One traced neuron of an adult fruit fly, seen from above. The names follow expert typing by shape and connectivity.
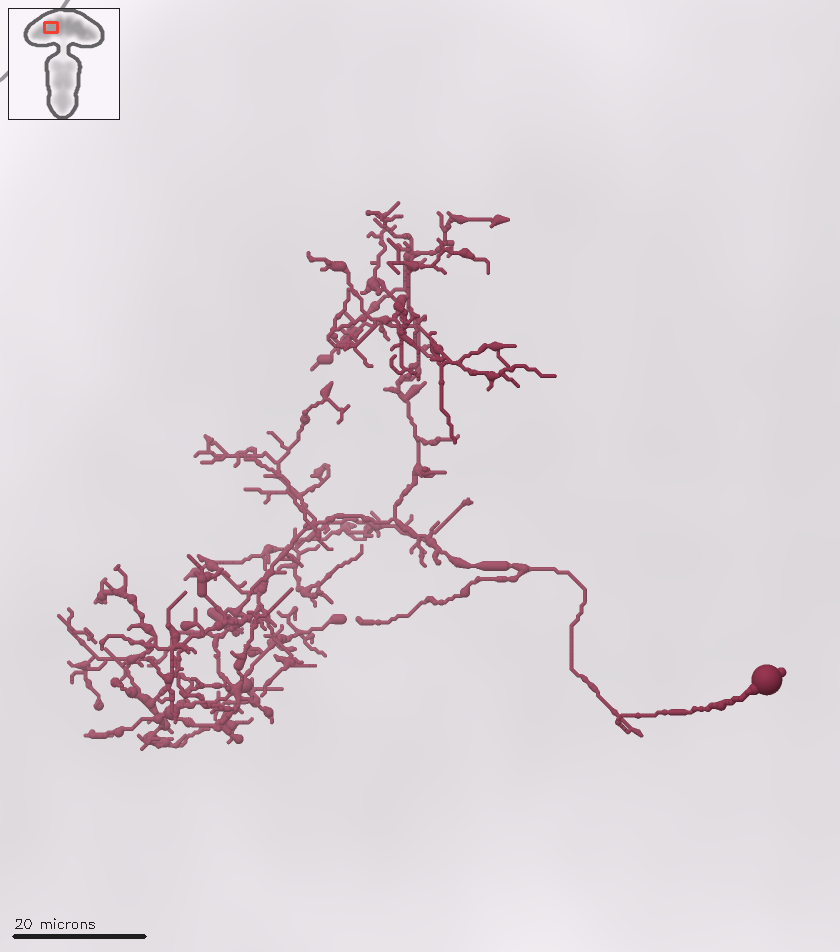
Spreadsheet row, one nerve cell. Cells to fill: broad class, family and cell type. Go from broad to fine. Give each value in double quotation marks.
"central-brain intrinsic neuron", "hemilineage SLPpm1", "LHCENT12_b"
